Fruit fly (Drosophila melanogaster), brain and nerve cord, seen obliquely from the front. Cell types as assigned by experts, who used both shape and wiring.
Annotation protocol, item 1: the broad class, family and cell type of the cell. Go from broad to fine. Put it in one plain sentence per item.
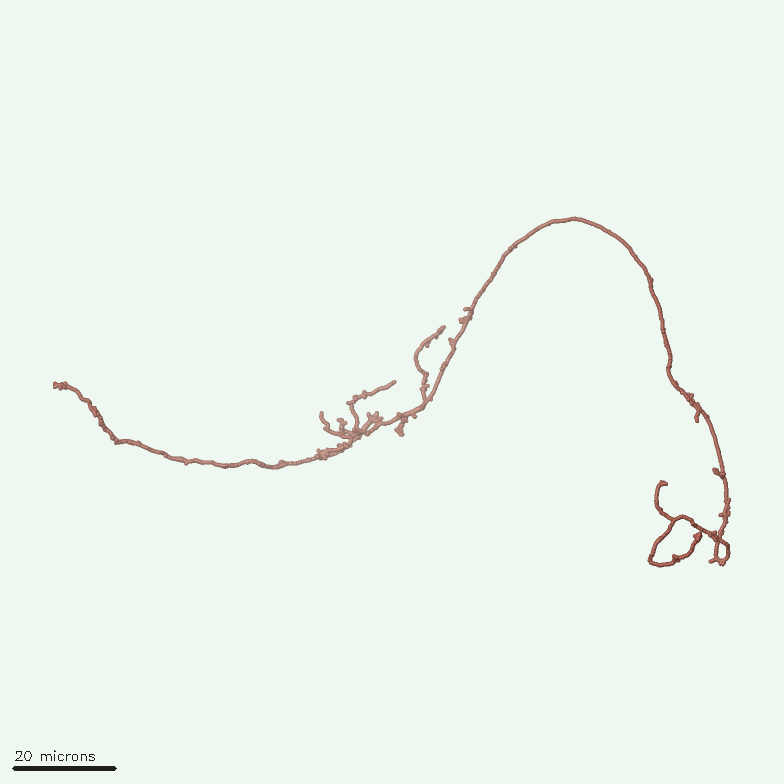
A sensory neuron entering the brain of class olfactory, type ORN_VM6v.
